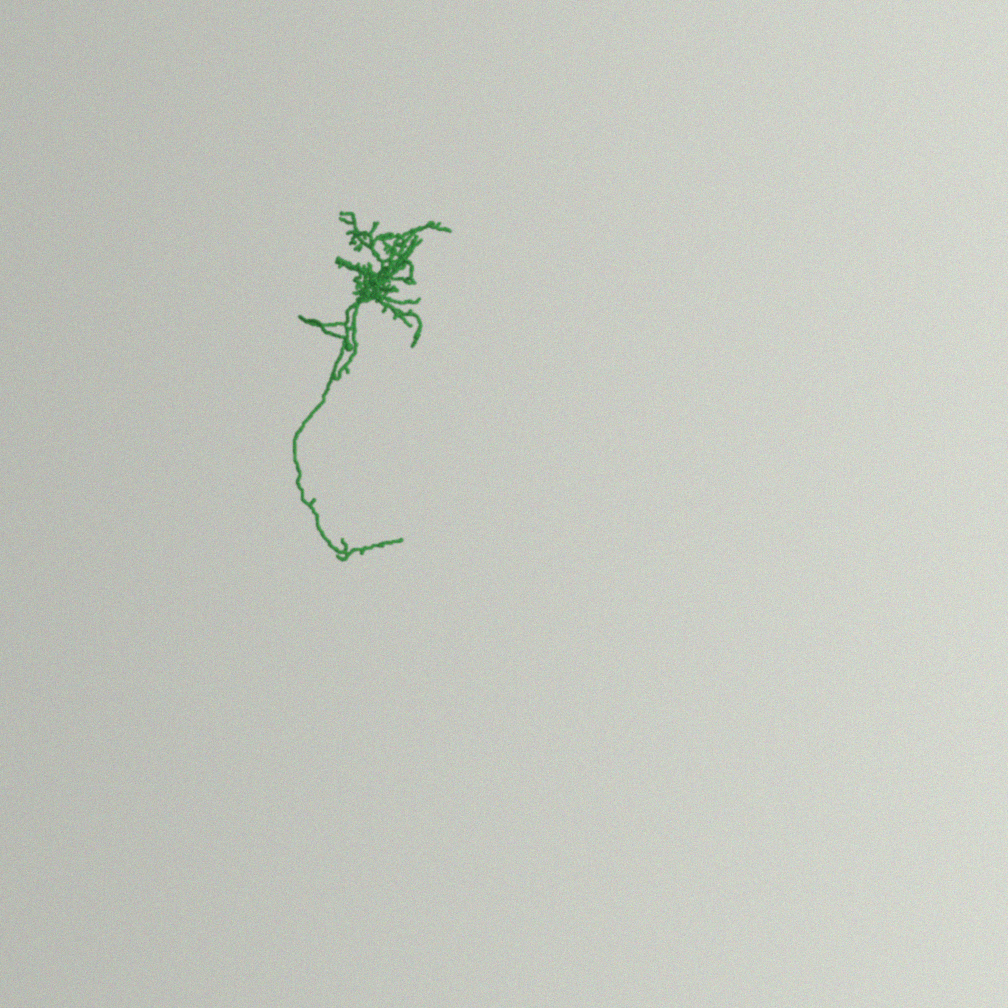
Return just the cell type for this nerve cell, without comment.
CRE018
